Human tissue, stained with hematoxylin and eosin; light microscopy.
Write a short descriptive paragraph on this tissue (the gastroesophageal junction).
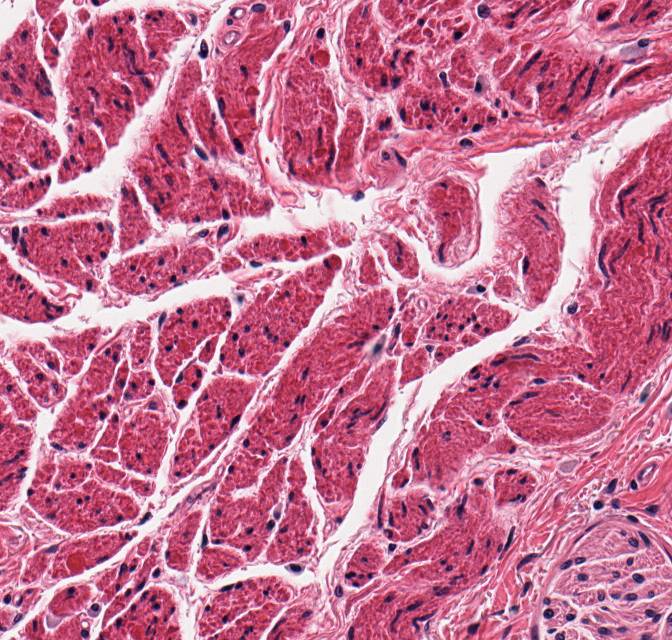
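Bundles of smooth muscle, divided by thin pale septa and clefts, occupy almost the entire field. The muscle cytoplasm is deeply eosinophilic, a strong red-pink. Toward the right edge the cells run lengthwise and carry elongated, cigar-shaped nuclei. In the lower right corner sits a rounded, paler structure of wavy fibres with wavy nuclei.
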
